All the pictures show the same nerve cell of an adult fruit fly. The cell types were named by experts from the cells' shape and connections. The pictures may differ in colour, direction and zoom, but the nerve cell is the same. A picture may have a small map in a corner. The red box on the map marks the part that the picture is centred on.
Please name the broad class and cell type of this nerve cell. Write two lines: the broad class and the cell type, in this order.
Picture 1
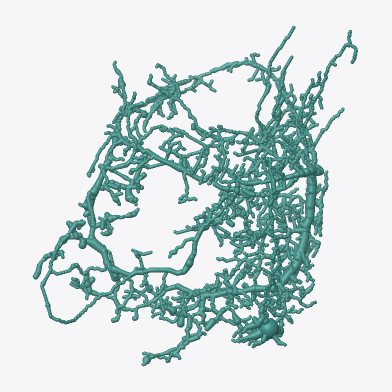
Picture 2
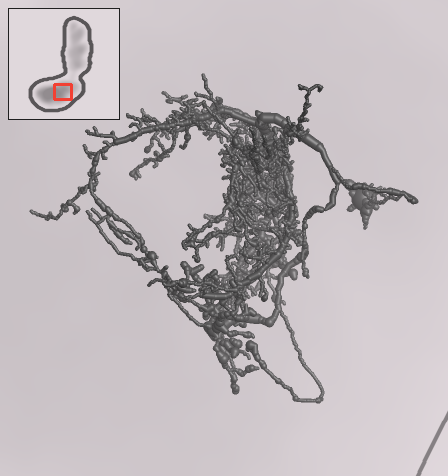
central-brain intrinsic neuron
CB0214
